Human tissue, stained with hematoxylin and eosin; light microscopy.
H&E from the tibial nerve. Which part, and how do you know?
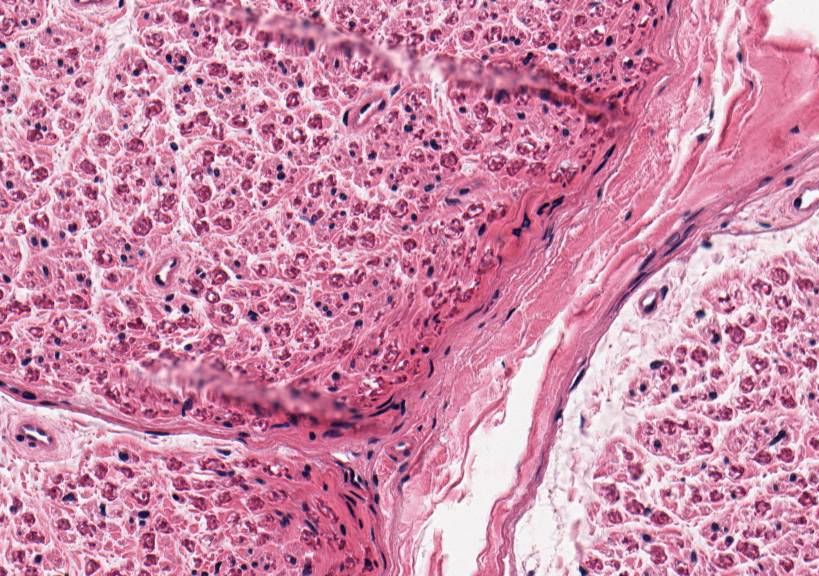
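The bundles are nerve fascicle, one large at the upper left and smaller ones at the lower left and right. Their fibres are cut across as closely packed small rounded pink profiles with fine pale spaces between, and small dark round nuclei lie scattered singly among them.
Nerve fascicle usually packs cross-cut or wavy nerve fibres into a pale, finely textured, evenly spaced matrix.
A diagonal band of wavy pink collagen with parallel elongated dark nuclei divides them.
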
